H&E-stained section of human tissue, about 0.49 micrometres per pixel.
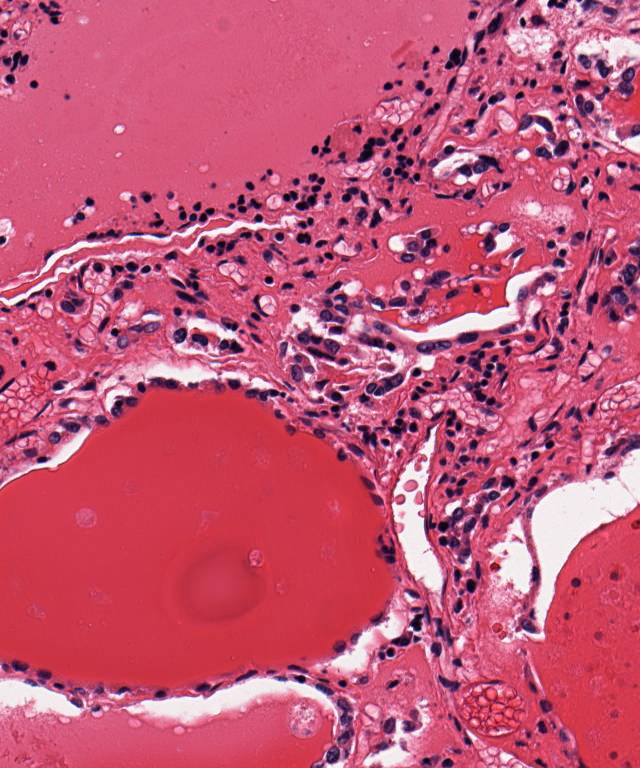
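Thyroid: large spaces filled with pink material occupy the upper left, lower left and lower right, separated by cellular walls through the middle. The lower left space holds smooth, homogeneous, bright pink material with a paler round area near its centre. A single layer of flattened cells with dark nuclei lines the spaces. The walls between them are thickened and crowded with many small, dark, round nuclei.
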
